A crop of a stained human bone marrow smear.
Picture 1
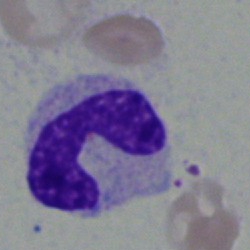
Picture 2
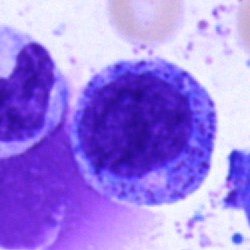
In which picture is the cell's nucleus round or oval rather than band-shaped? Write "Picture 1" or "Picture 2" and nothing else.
Picture 2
